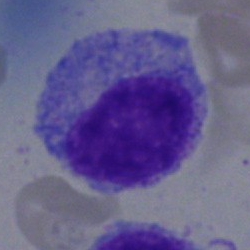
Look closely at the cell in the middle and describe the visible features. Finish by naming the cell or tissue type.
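Notice first where the nucleus is: off-centre, toward the lower right. Around it the cytoplasm makes a moderate rim, widest at the upper left, and its colour is pale blue-violet. Fine purple granules are scattered all through it. The cell is a myelocyte.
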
